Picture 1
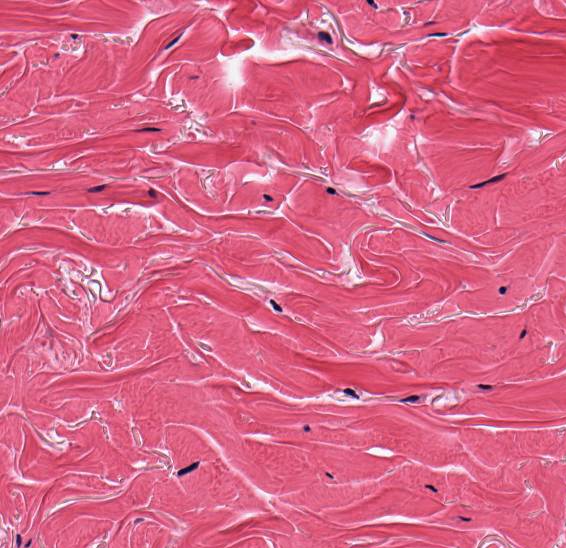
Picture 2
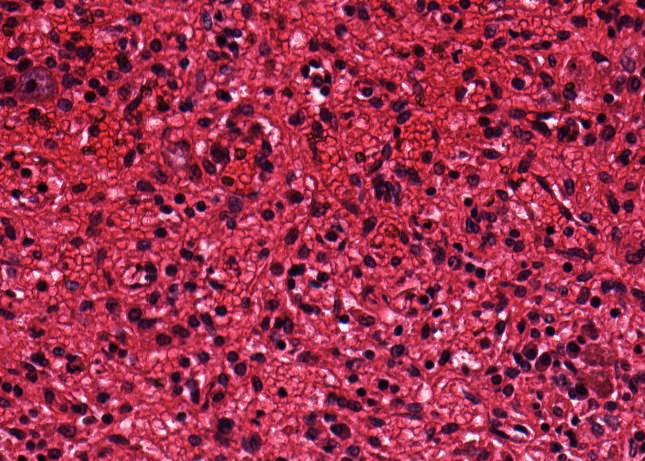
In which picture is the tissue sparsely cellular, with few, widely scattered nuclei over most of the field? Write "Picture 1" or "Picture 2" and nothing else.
Picture 1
